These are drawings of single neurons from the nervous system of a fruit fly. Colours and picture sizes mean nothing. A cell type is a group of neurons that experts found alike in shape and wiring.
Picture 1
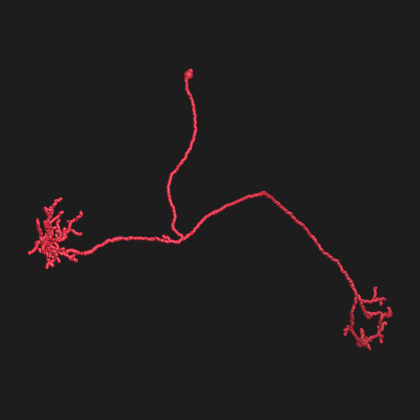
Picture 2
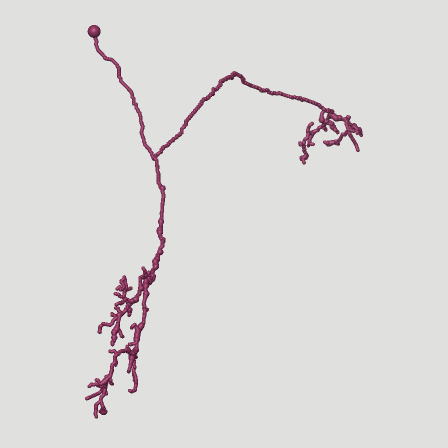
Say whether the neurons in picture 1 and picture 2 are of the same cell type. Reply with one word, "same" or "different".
same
